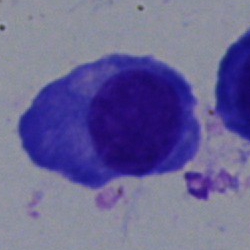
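Plasma cell, with an irregular outline and a slightly bumpy edge. The nucleus lies toward the right side of the cell. Deep blue cytoplasm spreads in a wide area on the left side of the nucleus.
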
